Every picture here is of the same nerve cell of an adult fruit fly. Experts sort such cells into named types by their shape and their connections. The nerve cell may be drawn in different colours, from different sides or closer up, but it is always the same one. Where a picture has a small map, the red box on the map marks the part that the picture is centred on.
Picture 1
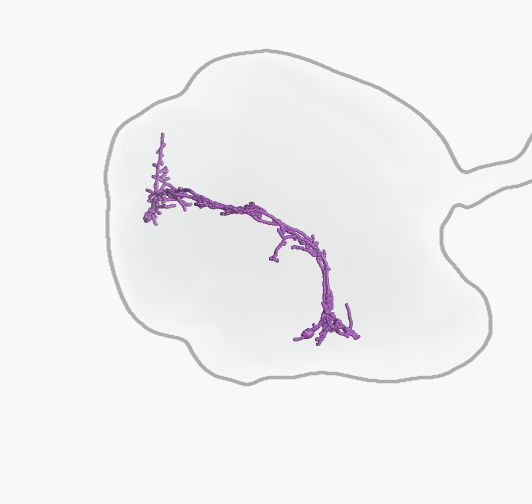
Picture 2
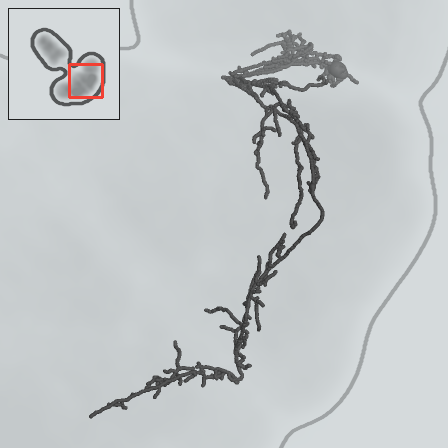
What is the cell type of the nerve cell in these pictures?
5thsLNv_LNd6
